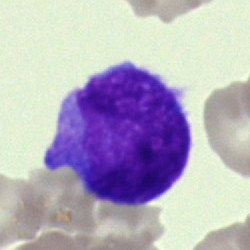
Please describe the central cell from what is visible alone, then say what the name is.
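Roughly round in outline, the cell has a bulge of cytoplasm at its left side. The cytoplasm is scant, lies mainly to the left of the nucleus, and stains a paler blue than the nucleus. A small wispy projection extends from the upper right edge of the cell. This cell is a blast.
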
